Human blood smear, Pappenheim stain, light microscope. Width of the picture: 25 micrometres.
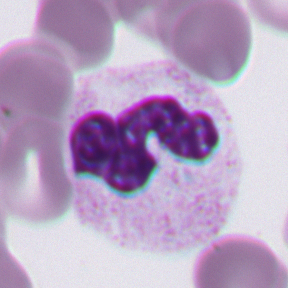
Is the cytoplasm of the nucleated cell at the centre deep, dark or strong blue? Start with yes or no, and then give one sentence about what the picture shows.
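No. The cytoplasm is plentiful and pale pink.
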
